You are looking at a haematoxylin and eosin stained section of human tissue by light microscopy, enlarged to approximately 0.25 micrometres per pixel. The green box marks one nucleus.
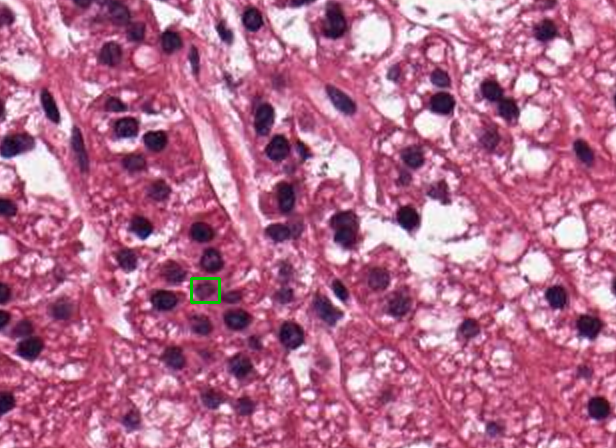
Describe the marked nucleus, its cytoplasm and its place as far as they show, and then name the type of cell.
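The nucleus is round and lies roughly in the middle of the cell. The outline of the cell is indistinct where it meets its neighbours. The cell sits within a tightly packed group of cells with round dark nuclei, forming a cord that runs between thin pink fibrous strands. Type of cell: adrenal cortical cell.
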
